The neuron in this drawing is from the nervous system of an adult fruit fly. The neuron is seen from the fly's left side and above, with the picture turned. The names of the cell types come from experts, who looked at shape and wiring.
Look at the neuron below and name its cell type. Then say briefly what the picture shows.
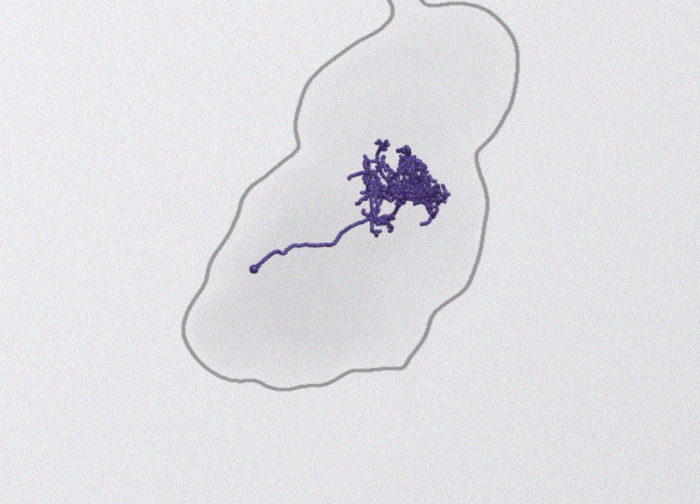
Its cell type is SAD076. It is a central-brain intrinsic neuron. In this view it is wider than it is tall.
